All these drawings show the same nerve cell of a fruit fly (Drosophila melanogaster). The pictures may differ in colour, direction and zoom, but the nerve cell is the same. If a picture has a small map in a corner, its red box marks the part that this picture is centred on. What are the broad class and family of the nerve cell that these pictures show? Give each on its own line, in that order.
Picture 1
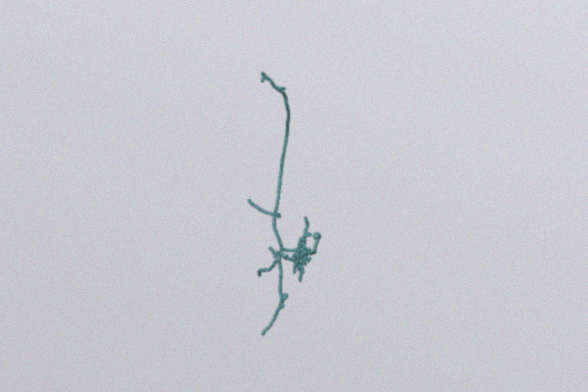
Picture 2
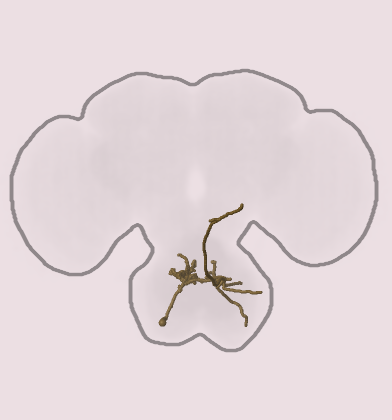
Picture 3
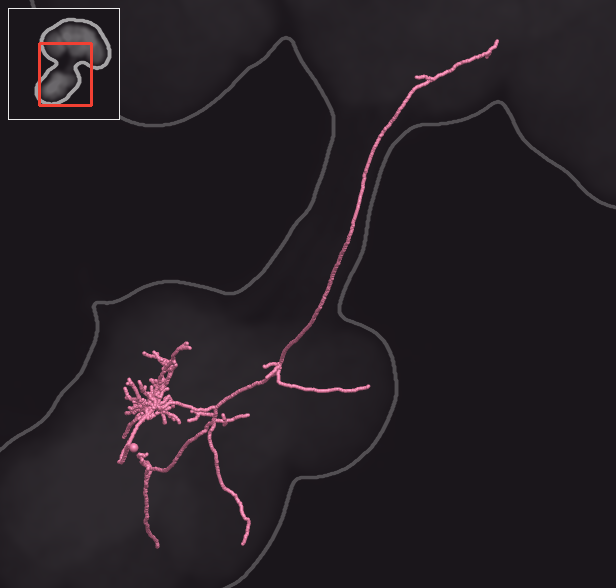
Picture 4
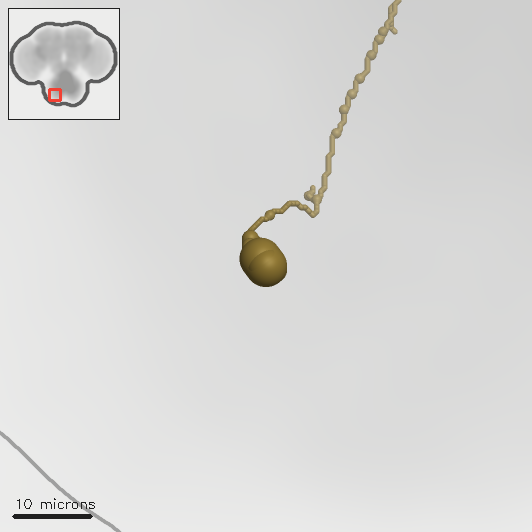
ascending neuron
hemilineage 07B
